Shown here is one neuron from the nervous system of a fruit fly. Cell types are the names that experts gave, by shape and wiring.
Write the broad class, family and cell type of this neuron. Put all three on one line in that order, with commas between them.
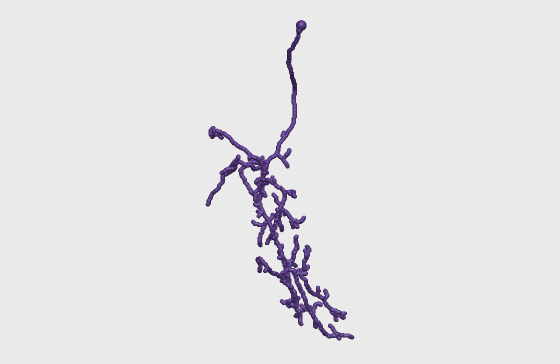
nerve-cord intrinsic neuron, hemilineage 20A.22A, IN20A.22A064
